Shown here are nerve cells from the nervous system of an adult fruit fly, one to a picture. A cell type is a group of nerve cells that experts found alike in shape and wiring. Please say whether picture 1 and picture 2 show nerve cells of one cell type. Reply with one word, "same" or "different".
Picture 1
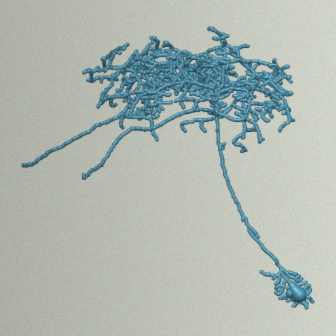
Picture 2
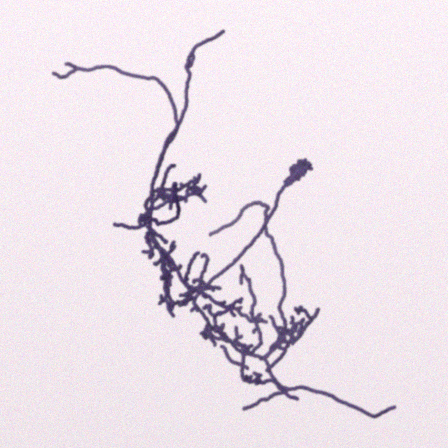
same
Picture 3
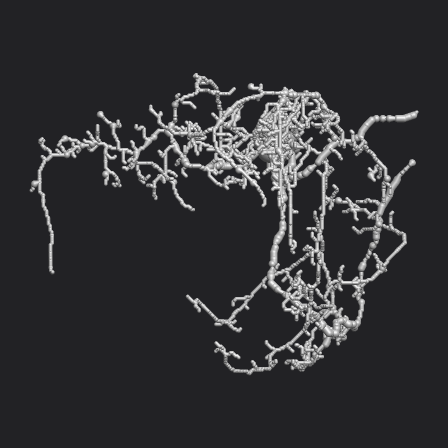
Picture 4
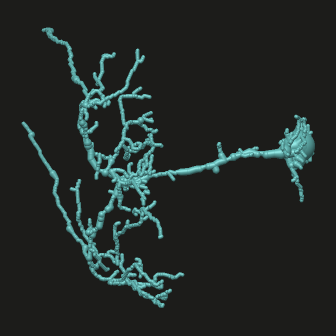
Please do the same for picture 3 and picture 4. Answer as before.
different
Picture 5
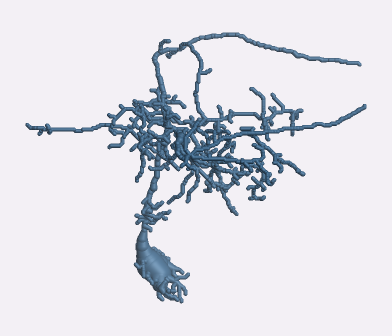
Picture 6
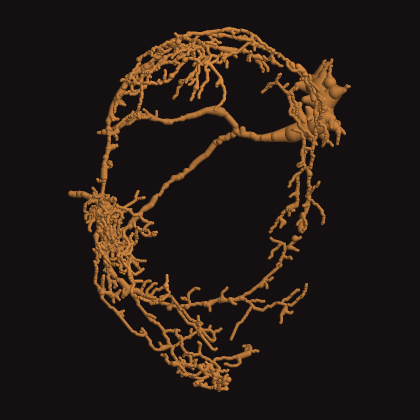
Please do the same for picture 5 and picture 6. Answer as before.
different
